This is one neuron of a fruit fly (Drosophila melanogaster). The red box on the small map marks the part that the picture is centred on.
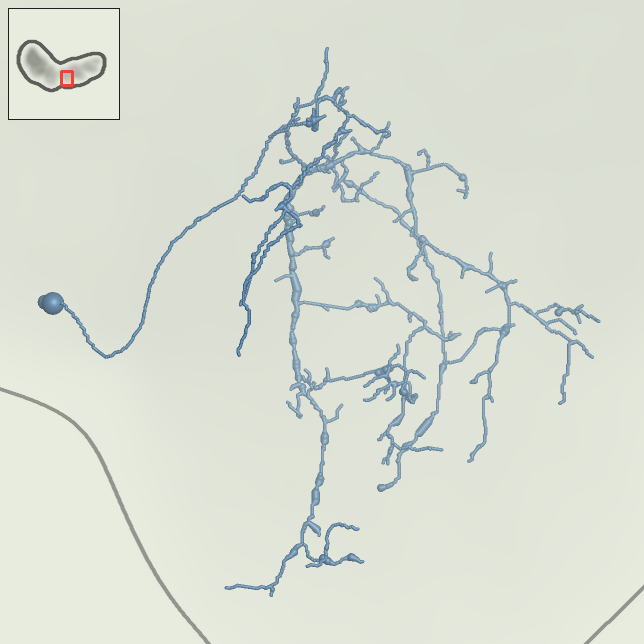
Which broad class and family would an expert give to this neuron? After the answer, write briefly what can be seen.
Its broad class is nerve-cord intrinsic neuron. The family is hemilineage 08A. The cell body can be seen on the left of the picture. Dozens of branch ends can be seen.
